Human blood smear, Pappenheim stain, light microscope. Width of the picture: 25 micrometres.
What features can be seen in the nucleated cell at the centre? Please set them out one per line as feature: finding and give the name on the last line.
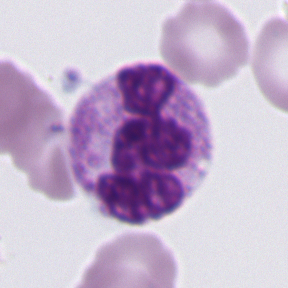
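Outline: round
Nucleus: several lobes stacked from top to bottom
Cytoplasm: pale pinkish-lilac
Granules: fine, violet, filling the cytoplasm
Name: segmented neutrophil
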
